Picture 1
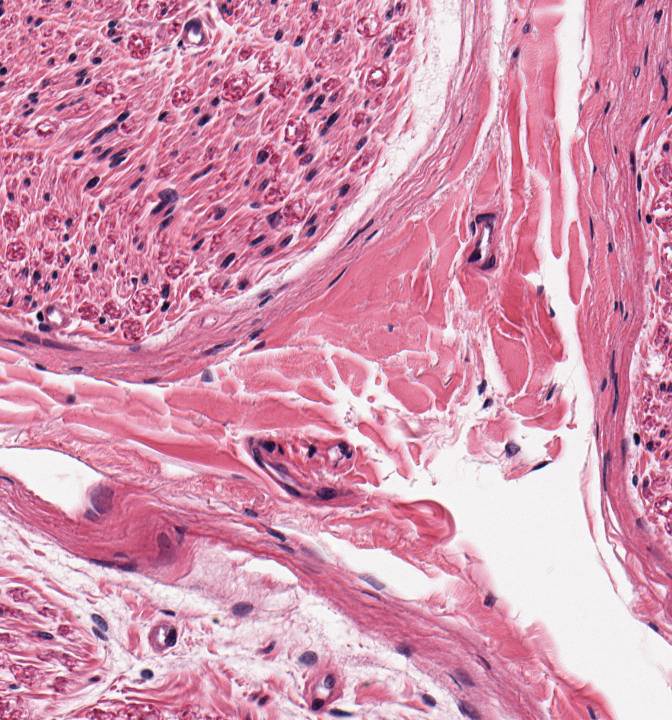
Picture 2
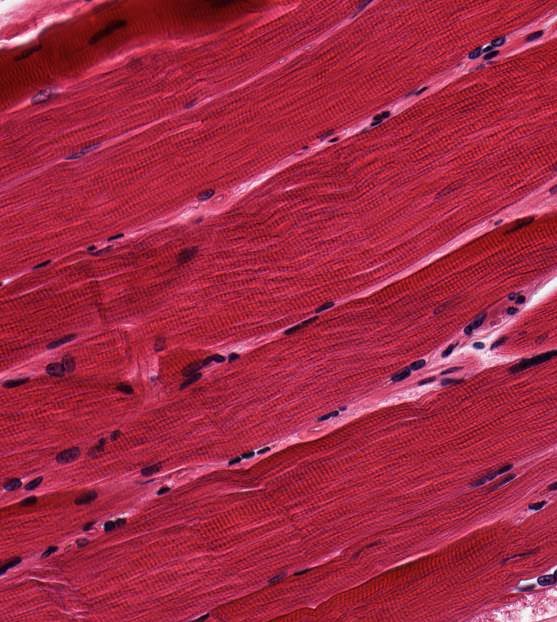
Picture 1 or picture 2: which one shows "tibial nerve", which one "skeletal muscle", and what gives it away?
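Picture 1 is the tibial nerve and picture 2 is skeletal muscle. In the nerve, a large rounded bundle cut across fills the upper left, wrapped in several thin concentric layers that hold flattened, elongated nuclei. Down the right edge runs a vertical band of fibres with wavy, elongated nuclei, and there isn't a fat cell anywhere in that field. The muscle is another story: fine cross-striations cross its fibres at right angles to their length. Its nuclei are dark purple, stretched along the fibres, and sit at the fibre edges rather than in the centres. The fibre cytoplasm there takes eosin as a deep red.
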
